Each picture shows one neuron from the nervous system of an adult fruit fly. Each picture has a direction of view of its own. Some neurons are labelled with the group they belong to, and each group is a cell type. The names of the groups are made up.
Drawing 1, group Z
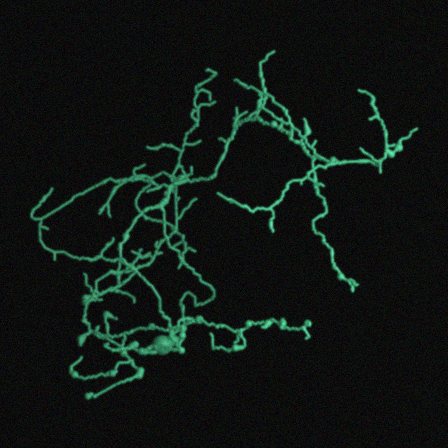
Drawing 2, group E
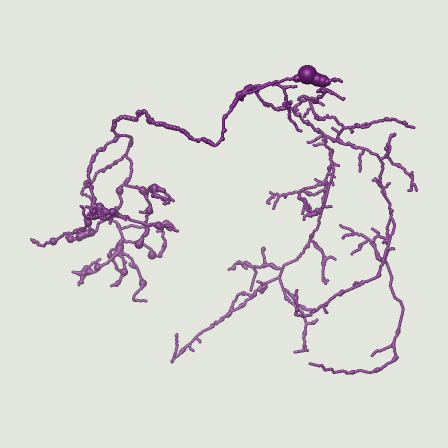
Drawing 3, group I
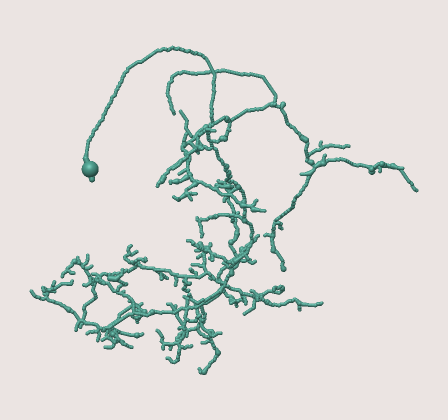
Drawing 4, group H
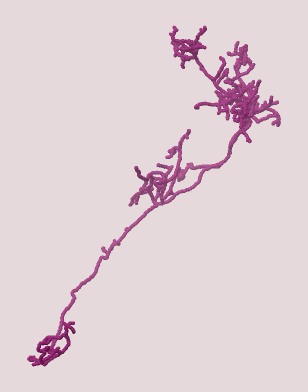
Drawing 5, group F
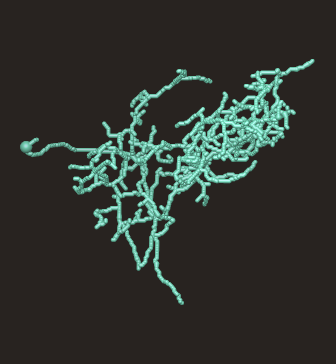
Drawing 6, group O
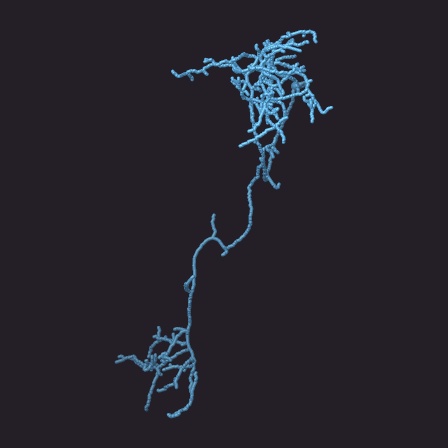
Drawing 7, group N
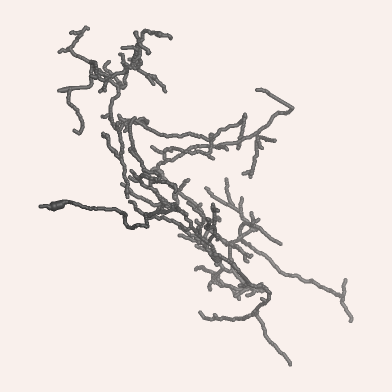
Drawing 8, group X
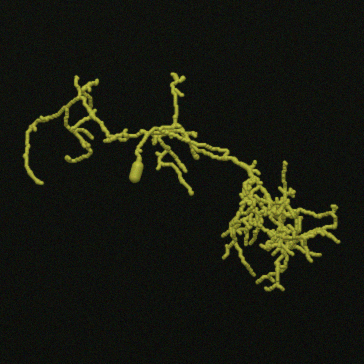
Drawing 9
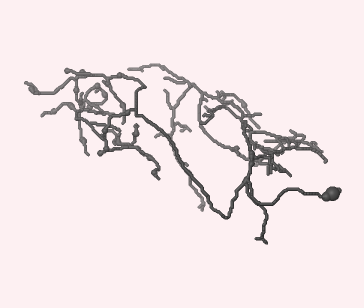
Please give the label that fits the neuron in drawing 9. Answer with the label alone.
group E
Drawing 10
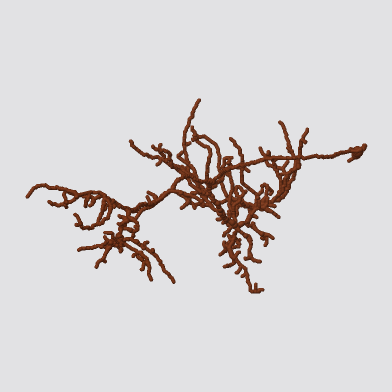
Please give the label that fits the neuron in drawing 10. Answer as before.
group O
